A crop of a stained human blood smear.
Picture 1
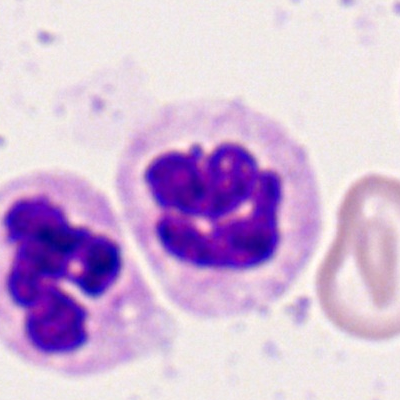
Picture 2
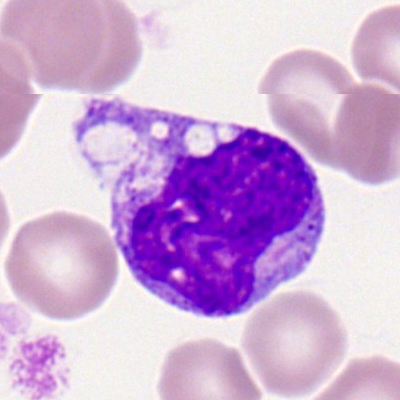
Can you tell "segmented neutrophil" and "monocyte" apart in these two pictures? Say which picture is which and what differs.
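The cell in picture 1 is a segmented neutrophil; the cell in picture 2 is a monocyte. The segmented neutrophil has a round, smooth outline, while the monocyte's outline is irregular, with a ragged, frayed edge at the upper left. The nucleus of the segmented neutrophil is divided into several closely packed lobes, with dense, clumped, deep purple chromatin and no visible nucleoli.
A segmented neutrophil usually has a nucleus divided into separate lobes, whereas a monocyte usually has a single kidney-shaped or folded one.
A wide rim of pale pinkish-lilac cytoplasm surrounds the segmented neutrophil's nucleus and contains no large orange-red granules.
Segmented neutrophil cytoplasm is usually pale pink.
In the monocyte, several clear round vacuoles lie in the cytoplasm along the upper edge of the nucleus, and no coarse dark granules are present.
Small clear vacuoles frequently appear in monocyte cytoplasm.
Red cells surround the monocyte, and a small clump of purple platelet material lies at the lower left corner of picture 2.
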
